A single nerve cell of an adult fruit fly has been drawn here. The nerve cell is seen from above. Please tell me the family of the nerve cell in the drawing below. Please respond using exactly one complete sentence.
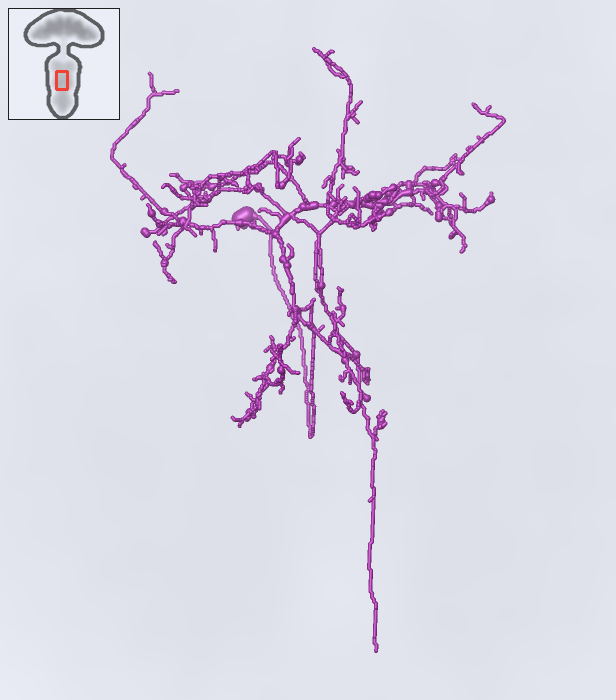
The nerve cell is filed under family hemilineage 00A.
